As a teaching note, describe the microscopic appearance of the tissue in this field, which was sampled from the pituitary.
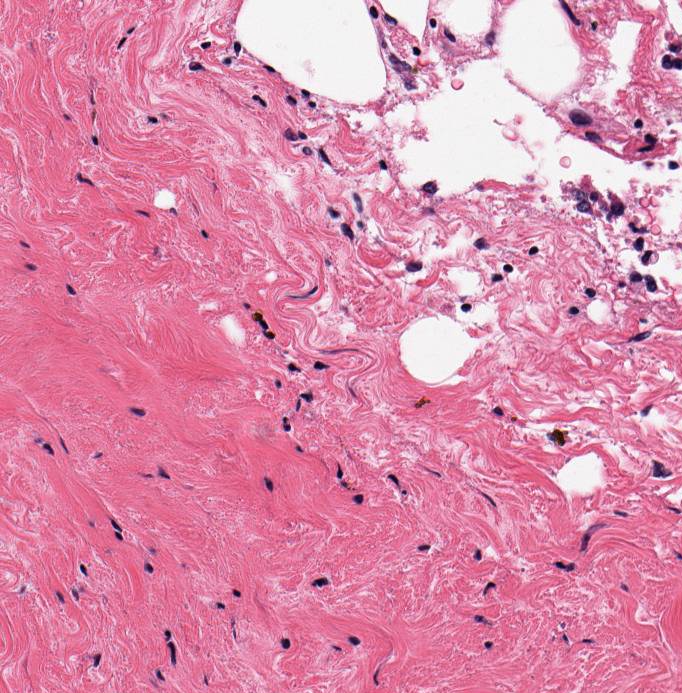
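You've got dense pink collagenous tissue at left and below, and looser, more open tissue at upper right. The collagen bundles are wavy, running in varying directions rather than one parallel line. Sparse small, dark, elongated spindle nuclei sit in the dense collagen. Small clusters of dark purple cells sit beside the empty spaces in that loose tissue.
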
